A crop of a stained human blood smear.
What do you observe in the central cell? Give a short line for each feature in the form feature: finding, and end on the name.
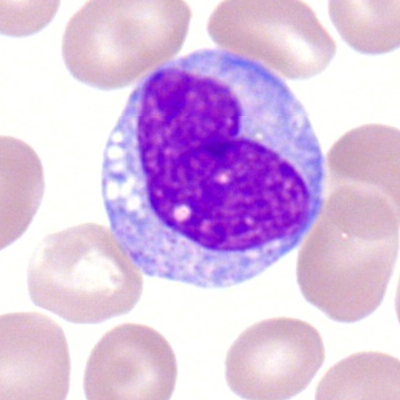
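Outline: roughly round
Nucleus: folded, a notch cutting in from the upper right side
Cytoplasm: abundant, pale grey-blue
Vacuoles: several, small and clear, lining the left edge of the cytoplasm
Identification: monocyte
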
